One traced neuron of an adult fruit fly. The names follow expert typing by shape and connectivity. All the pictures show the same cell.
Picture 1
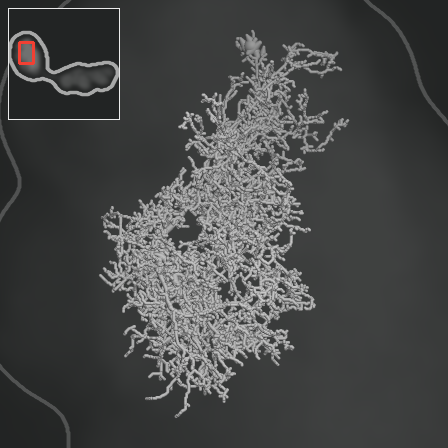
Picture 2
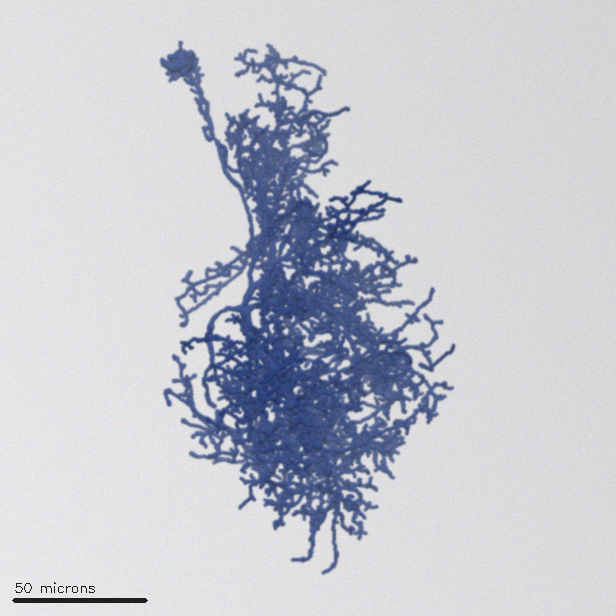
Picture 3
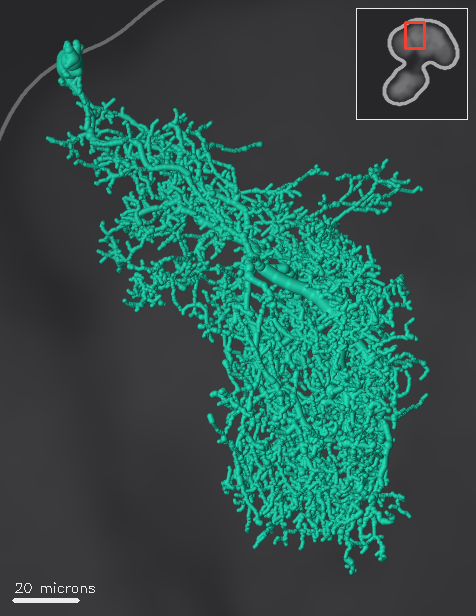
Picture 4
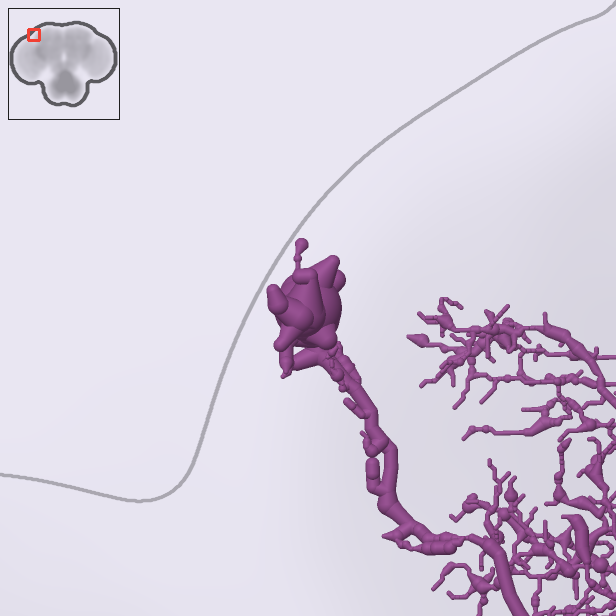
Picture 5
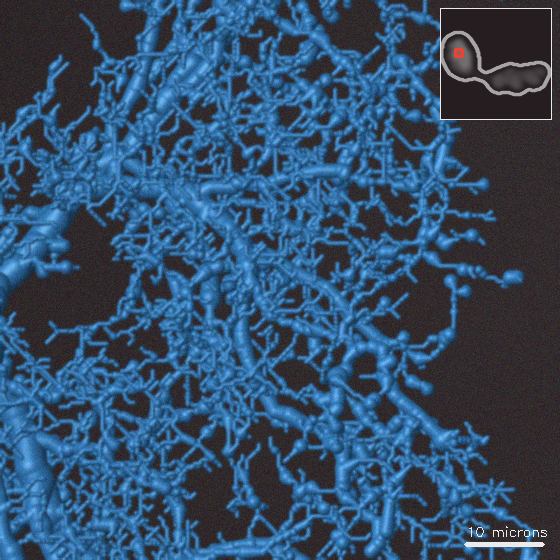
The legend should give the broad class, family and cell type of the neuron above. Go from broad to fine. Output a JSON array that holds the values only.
["central-brain intrinsic neuron", "LHAD", "LHAD1g1"]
